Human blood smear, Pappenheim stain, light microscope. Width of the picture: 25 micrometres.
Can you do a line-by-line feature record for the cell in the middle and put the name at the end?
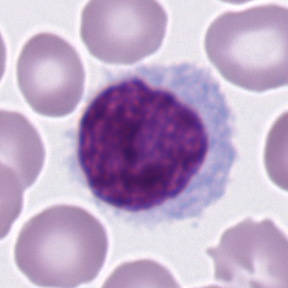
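Cytoplasm colour: pale blue
Cytoplasm rim: broader on the right of the nucleus than on the left
Edge: ragged, with fine hair-like projections
Nucleus outline: round
Nucleus size: about 11 micrometres across
Nucleoli: none seen
Name: hairy cell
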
